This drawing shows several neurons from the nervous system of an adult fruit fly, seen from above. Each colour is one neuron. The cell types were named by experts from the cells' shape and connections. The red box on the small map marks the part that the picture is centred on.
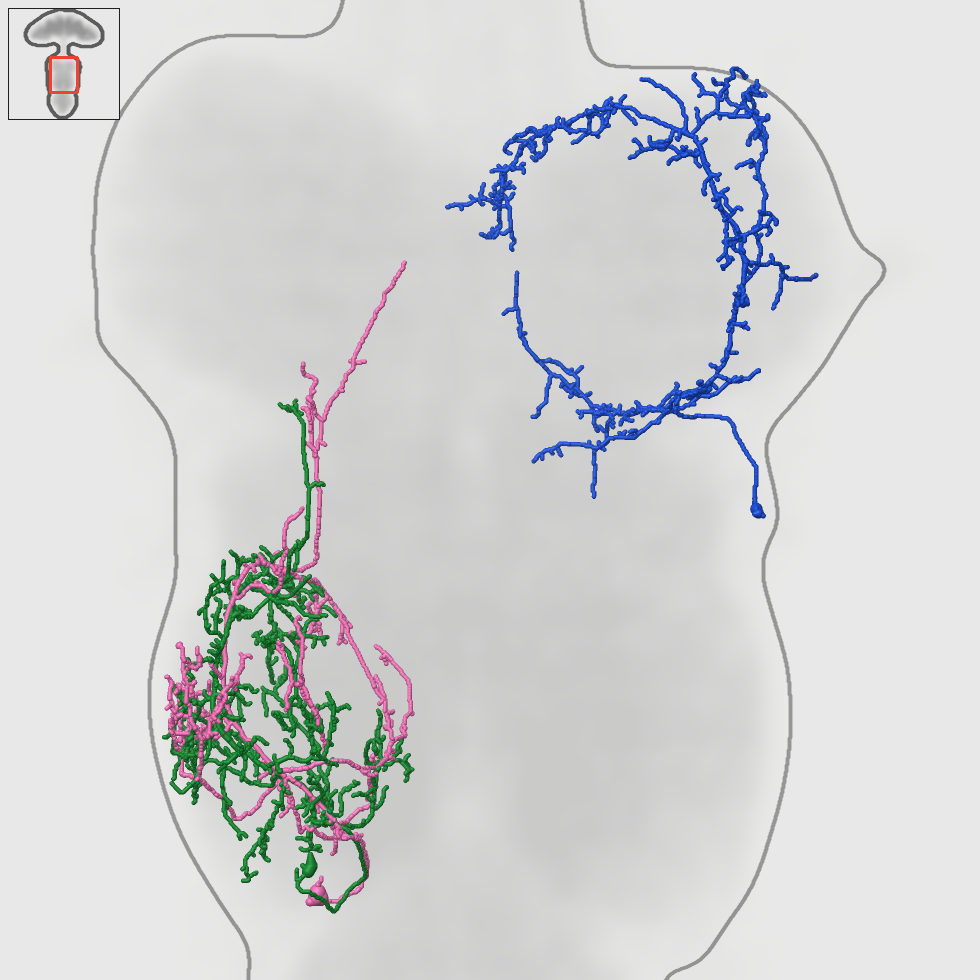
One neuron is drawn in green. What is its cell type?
IN03A057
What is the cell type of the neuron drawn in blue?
IN03A045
